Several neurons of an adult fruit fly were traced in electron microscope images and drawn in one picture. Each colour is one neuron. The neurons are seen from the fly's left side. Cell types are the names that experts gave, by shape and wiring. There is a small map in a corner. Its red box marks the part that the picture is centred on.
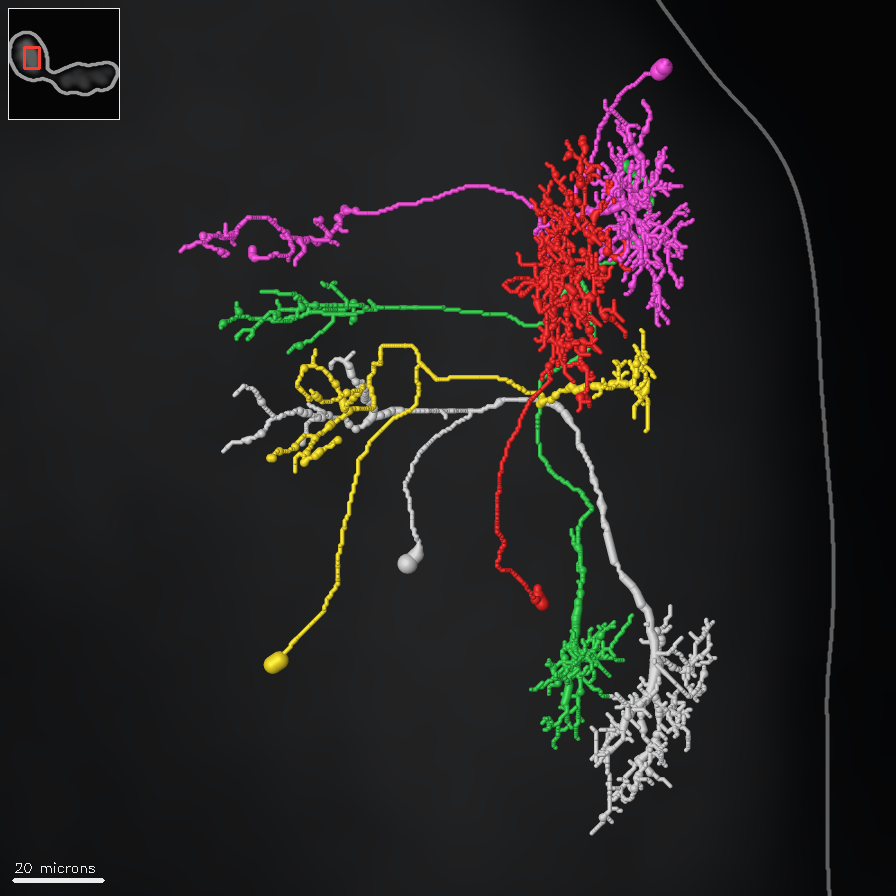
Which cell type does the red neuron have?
Li25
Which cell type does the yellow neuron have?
LC12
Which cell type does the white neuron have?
LC4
